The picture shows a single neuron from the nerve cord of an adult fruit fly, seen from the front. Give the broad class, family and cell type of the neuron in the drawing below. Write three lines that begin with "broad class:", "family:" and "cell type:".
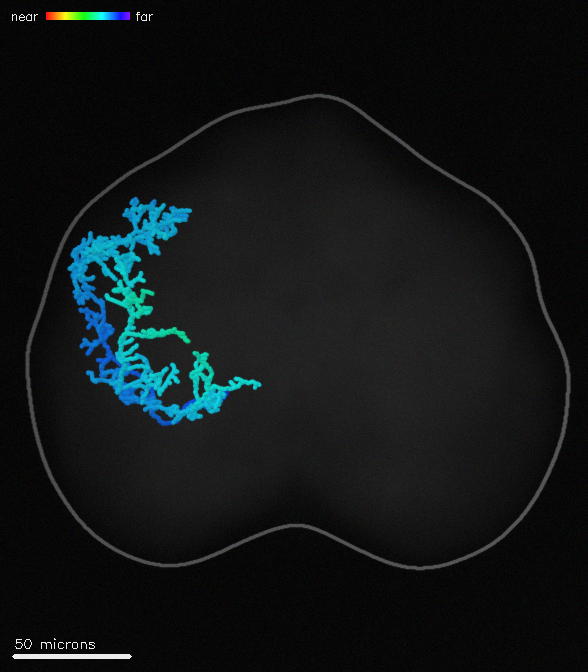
broad class: nerve-cord intrinsic neuron
family: hemilineage 13A
cell type: IN13A052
